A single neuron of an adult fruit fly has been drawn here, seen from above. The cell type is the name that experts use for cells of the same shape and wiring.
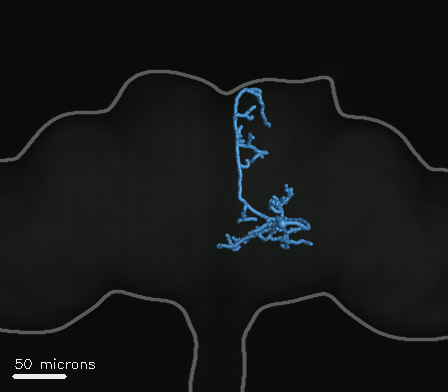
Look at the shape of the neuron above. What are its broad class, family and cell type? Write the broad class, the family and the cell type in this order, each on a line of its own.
central-brain intrinsic neuron
hemilineage CLp1
CL167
